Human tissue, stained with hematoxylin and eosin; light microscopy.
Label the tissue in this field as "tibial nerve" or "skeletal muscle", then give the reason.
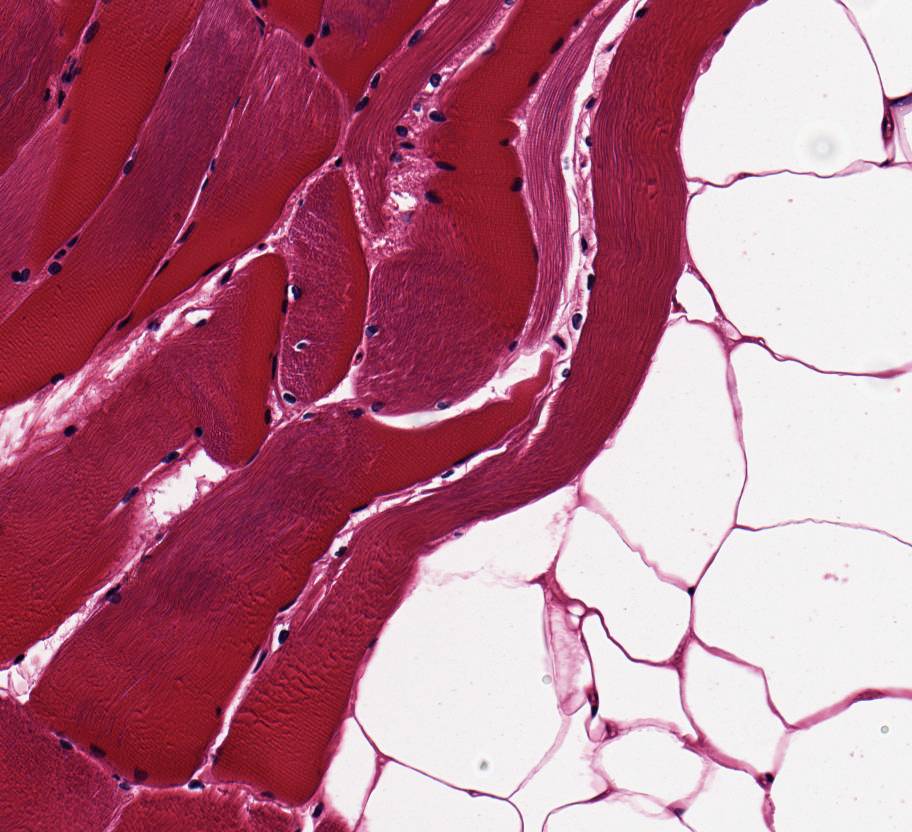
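Skeletal muscle, not tibial nerve.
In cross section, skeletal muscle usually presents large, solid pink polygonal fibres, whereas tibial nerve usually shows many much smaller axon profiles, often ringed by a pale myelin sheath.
The deep red fibres here match the muscle side; they also show fine striations and small, dark, flattened edge nuclei.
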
